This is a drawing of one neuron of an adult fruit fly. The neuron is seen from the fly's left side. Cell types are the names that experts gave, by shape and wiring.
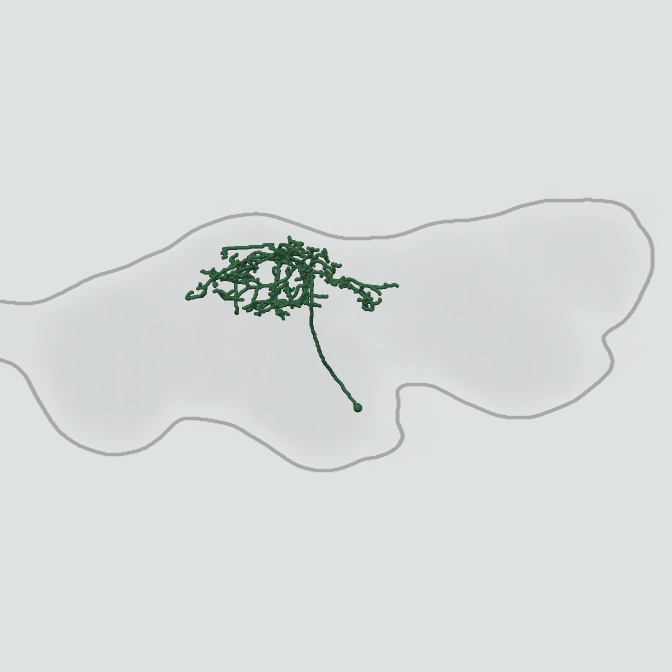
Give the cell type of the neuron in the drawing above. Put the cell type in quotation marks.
"IN06A045"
